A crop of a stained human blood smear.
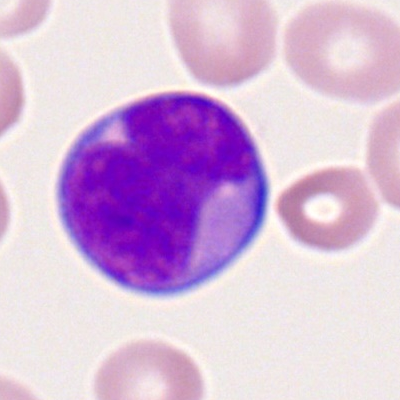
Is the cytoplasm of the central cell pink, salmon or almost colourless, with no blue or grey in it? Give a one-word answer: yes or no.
No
